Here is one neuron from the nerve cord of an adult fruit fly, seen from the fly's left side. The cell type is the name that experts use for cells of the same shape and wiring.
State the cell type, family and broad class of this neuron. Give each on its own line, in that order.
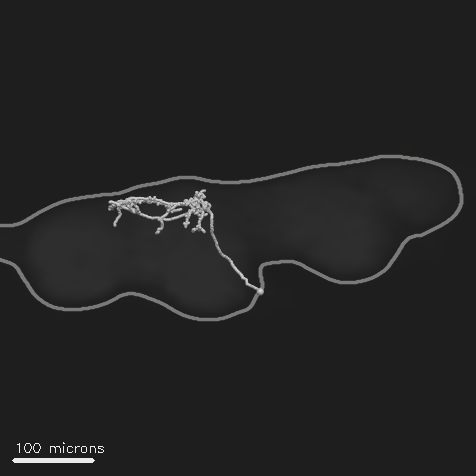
IN06A048
hemilineage 06A
nerve-cord intrinsic neuron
